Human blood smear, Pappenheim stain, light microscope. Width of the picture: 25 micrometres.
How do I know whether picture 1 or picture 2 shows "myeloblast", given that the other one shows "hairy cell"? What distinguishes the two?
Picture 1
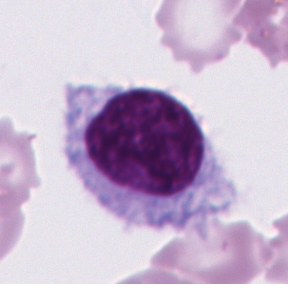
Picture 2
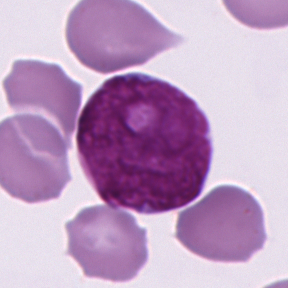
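The hairy cell appears in picture 1, the myeloblast in picture 2. The hairy cell has a ragged border set with many fine, hair-like projections, and its outline is irregular and angular rather than round; the myeloblast's outline is smooth and even, with no projections from its surface. The hairy cell measures about 17 by 12 micrometres, and its nucleus, about 11 by 9 micrometres, fills about 50% of the cell's area.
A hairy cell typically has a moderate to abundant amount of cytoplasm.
In the myeloblast, almost no cytoplasm can be seen around the nucleus, which is round in outline and about 12 micrometres across.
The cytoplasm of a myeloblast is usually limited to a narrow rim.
The hairy cell's cytoplasm is pale greyish blue and shows no distinct granules. The myeloblast's nucleus stains deep purple and has a pale nucleolus in its upper middle, and no vacuoles are seen in that cell.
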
